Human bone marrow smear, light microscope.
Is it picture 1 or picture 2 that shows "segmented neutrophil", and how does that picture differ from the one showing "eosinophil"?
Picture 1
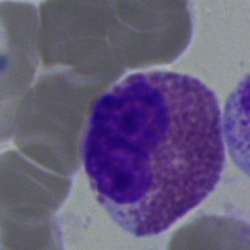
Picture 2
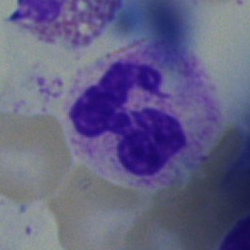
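I'd put it this way: picture 1 shows an eosinophil, and picture 2 a segmented neutrophil. In picture 1, the nucleus lies to the left side of the cell, and its chromatin stains a deep purple-blue. Cytoplasm is abundant there, taking up about half of the cell, with a paler, less granular patch at the lower edge. Picture 2 has a roughly round, smooth outline, and its chromatin is dense and dark purple, with a clumped look. Its cytoplasm is plentiful and pale pinkish-lilac, with fine pinkish-purple granules scattered through it.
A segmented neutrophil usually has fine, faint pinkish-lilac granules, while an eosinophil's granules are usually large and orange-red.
The fine granules in picture 2 fit the segmented neutrophil's usual pattern.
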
